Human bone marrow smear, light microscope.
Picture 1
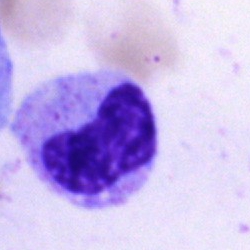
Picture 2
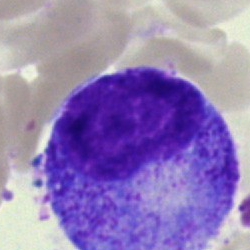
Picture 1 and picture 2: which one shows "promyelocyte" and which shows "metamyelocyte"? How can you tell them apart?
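Identification: picture 1 holds the metamyelocyte, picture 2 the promyelocyte. Outline: both are round, the metamyelocyte only roughly so and with a smooth edge. Nucleus: the metamyelocyte's is bean-shaped, its indentation facing the upper left, and it lies off-centre toward the right of the cell, with no nucleoli visible. Chromatin: in the metamyelocyte it is dark purple and coarsely clumped.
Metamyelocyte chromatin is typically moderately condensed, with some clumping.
Cytoplasm: the metamyelocyte's is pale greyish-blue, whereas the promyelocyte's forms the lower half of the cell on a pale lilac-blue background and is filled with numerous purple granules. Surroundings: a few dark granules lie just outside the promyelocyte's left edge.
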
